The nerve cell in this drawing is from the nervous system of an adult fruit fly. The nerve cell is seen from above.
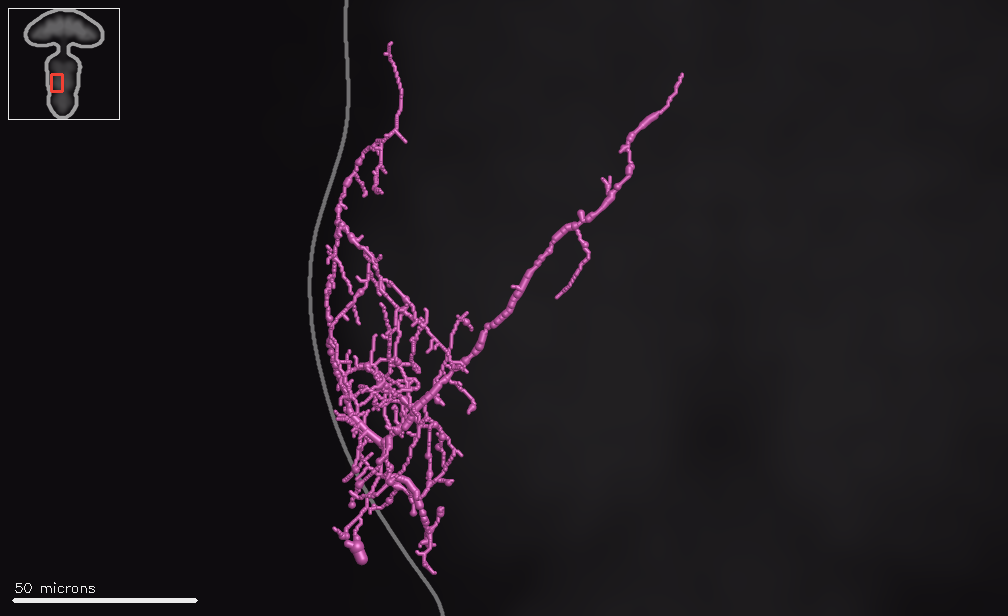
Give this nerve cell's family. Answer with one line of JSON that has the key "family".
{"family": "hemilineage 13A"}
